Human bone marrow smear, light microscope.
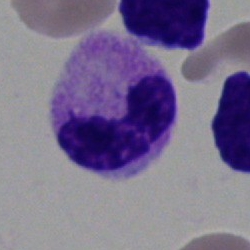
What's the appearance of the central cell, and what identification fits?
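The cell outline is smooth and roughly round to oval. Its nucleus, curved like a kidney or horseshoe, bends around the lower and right sides. The nucleus lies off-centre, toward the bottom of the cell, and shows no nucleoli. The cell is a band neutrophil.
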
